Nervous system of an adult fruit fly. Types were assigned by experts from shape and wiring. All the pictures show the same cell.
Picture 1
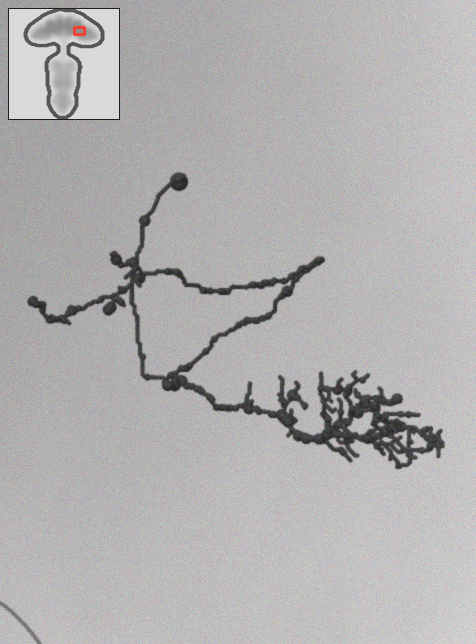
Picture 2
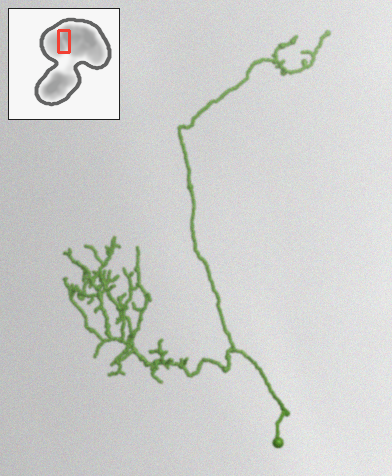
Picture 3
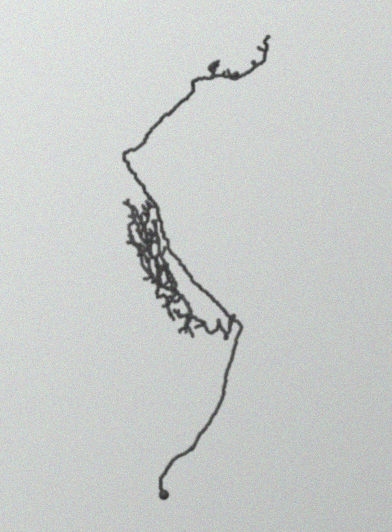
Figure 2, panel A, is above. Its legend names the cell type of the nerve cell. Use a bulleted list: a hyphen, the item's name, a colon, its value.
- cell type: LC24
